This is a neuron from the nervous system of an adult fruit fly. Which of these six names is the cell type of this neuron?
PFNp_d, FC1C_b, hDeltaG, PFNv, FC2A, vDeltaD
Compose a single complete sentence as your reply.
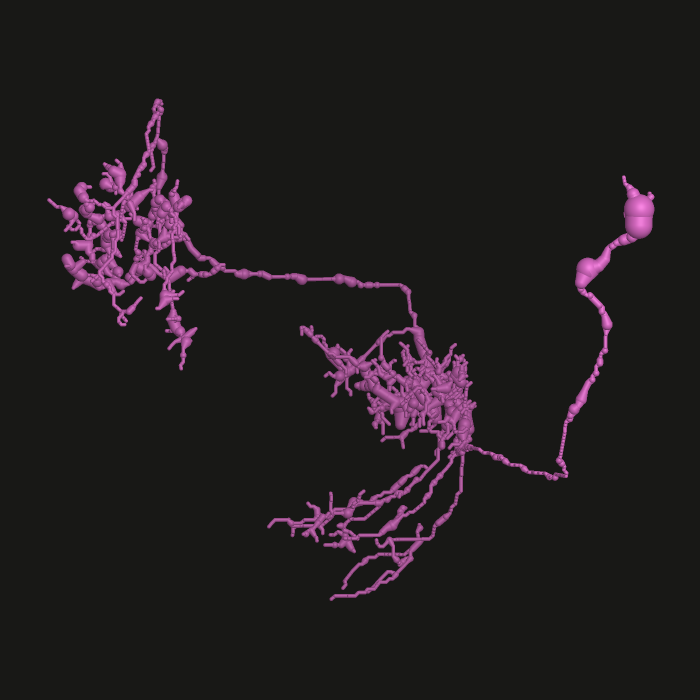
Cell type hDeltaG is what this neuron is.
